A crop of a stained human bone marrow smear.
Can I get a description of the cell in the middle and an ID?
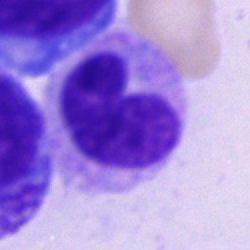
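You've got a roughly round cell here. The nucleus has a deep notch in its upper edge, so it looks kidney-like, and the chromatin is dark purple and condensed. Cytoplasm's pale lilac, not deep blue. That's a metamyelocyte.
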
